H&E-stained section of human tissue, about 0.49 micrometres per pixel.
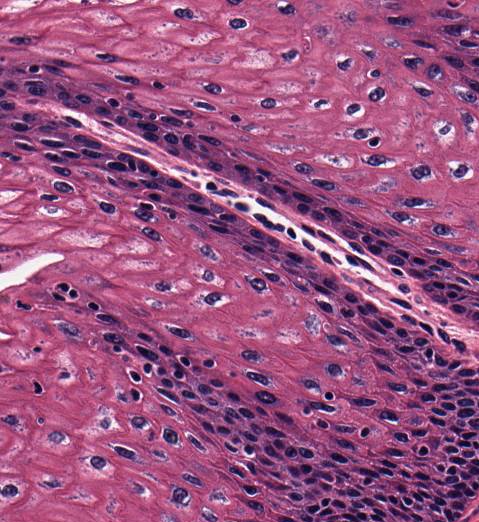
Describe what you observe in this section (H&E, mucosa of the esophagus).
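The whole field is stratified squamous epithelium. Notice that beside the cleft the cells are crowded, with dark, elongated nuclei. In the lower right corner sit tightly packed small cells: dark nuclei, scant cytoplasm. Farther from the cleft, the cells are larger, with abundant pink cytoplasm.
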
